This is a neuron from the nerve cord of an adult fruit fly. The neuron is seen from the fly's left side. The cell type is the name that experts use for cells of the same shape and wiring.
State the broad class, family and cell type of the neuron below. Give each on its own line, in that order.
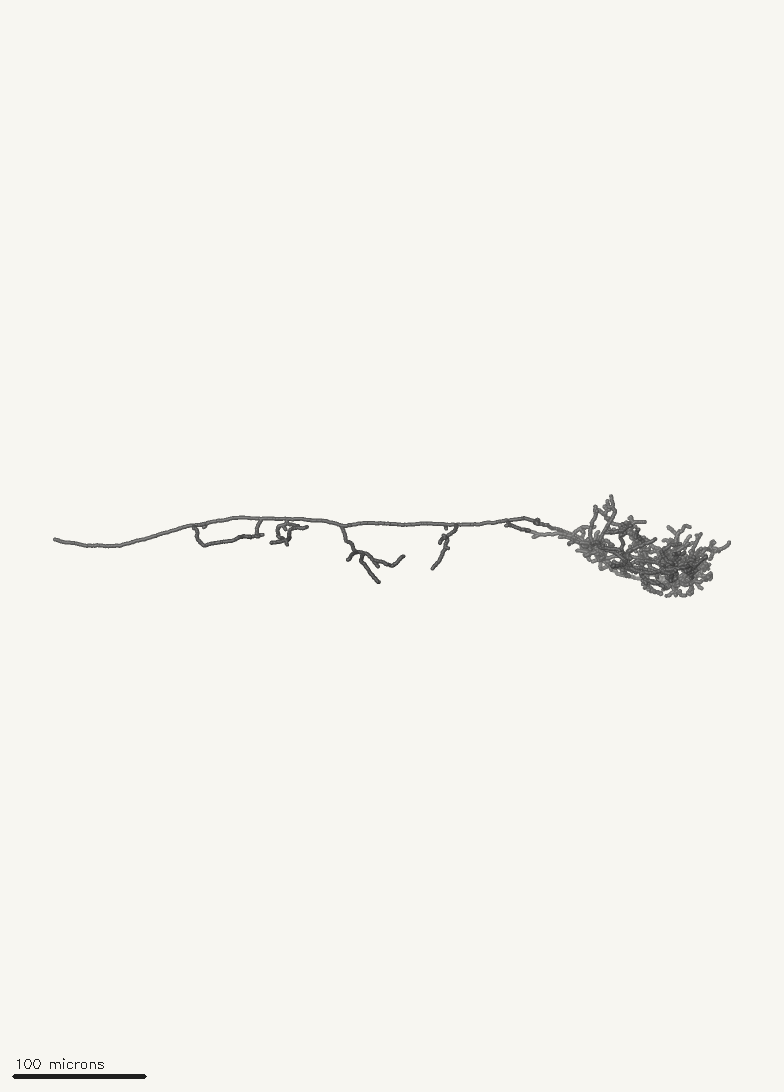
ascending neuron
hemilineage 08B
AN08B026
